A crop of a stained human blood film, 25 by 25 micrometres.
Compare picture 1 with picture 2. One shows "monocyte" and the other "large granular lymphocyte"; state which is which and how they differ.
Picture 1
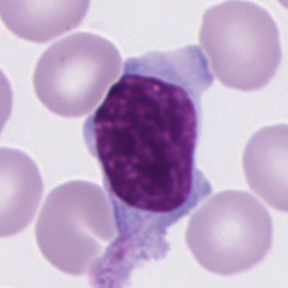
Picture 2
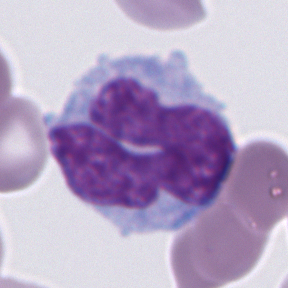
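Of these two, the large granular lymphocyte is in picture 1 and the monocyte is in picture 2. In picture 1 the nucleus is oval, with a smooth edge and no lobes or deep indentation, and no nucleoli can be seen.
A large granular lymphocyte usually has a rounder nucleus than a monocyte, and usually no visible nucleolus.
In picture 2 the nucleus, about 16 by 11 micrometres, is one folded, convoluted mass rather than separate lobes, with a narrow pale cleft running roughly horizontally through its middle.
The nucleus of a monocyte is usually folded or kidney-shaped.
The cytoplasm is pale greyish-blue in picture 1 and pale grey-blue in picture 2. In picture 1 a few fine pinkish-purple granules lie in the cytoplasm of the tail.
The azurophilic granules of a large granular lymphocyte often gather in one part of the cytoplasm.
Picture 2 shows no coarse or brightly coloured granules.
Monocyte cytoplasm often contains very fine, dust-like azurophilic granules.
The monocyte is about 17 micrometres across, with ragged, frayed edges most marked along the top.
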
